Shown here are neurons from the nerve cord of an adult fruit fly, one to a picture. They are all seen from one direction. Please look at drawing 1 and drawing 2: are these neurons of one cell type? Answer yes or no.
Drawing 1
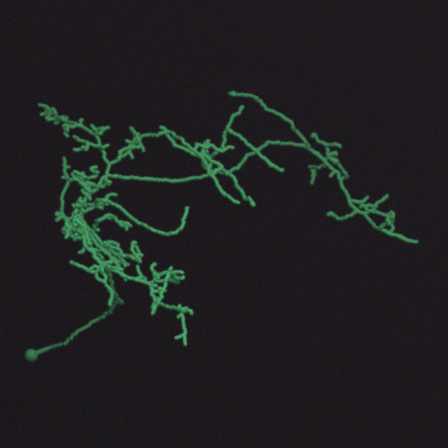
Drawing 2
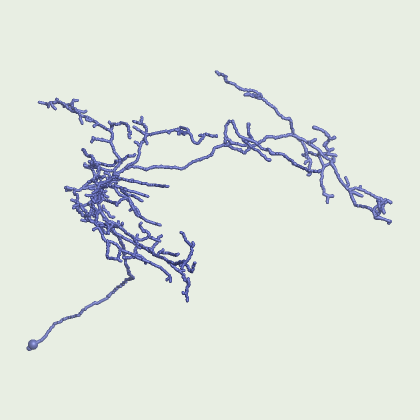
yes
